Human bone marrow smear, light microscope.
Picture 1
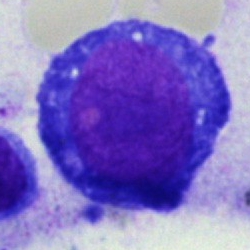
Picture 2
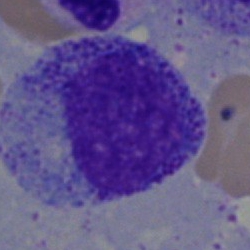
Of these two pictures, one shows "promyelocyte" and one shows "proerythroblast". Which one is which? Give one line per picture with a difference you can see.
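The cell in picture 1 is a proerythroblast. The cytoplasm shows no granules.
The cell in picture 2 is a promyelocyte. Many coarse dark purple granules are scattered through the cytoplasm.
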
